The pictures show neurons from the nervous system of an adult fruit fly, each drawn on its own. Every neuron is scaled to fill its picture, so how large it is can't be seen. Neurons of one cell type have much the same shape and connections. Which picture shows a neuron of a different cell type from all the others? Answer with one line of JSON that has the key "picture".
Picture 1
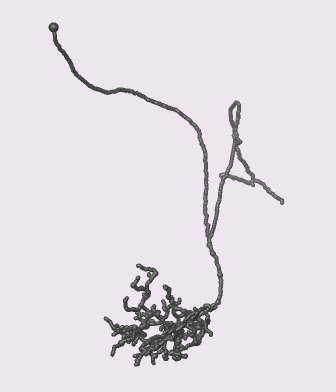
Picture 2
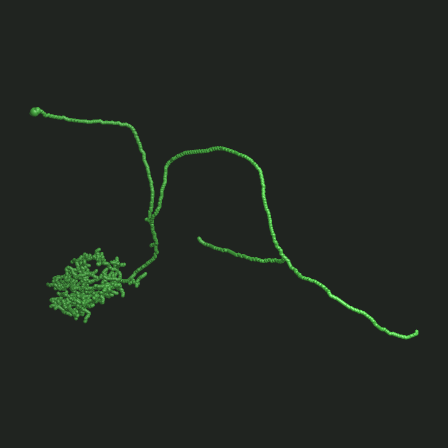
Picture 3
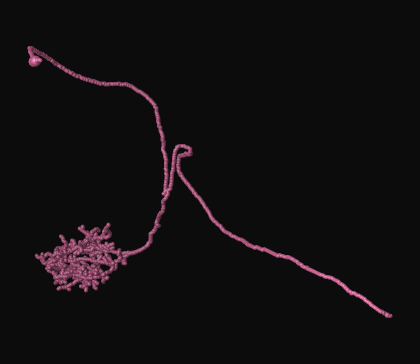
{"picture": 1}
